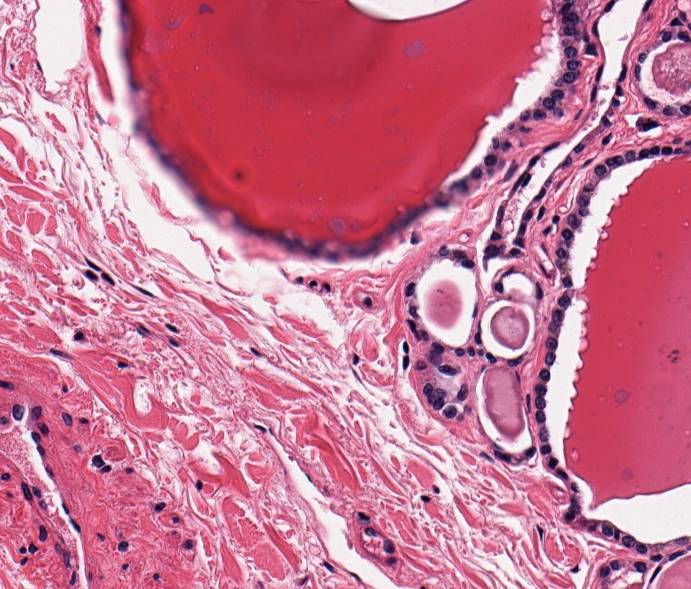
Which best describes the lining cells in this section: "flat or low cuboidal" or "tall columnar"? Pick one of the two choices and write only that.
Flat or low cuboidal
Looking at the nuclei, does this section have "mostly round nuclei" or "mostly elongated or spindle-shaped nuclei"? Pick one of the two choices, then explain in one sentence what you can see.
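Mostly round nuclei. The follicles are lined by a single layer of flattened to low cuboidal epithelial cells with dark, round nuclei.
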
